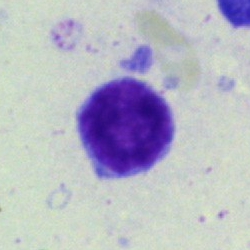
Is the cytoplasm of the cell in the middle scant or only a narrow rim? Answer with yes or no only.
Yes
